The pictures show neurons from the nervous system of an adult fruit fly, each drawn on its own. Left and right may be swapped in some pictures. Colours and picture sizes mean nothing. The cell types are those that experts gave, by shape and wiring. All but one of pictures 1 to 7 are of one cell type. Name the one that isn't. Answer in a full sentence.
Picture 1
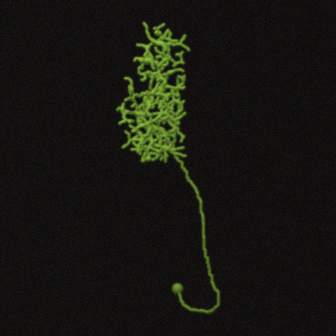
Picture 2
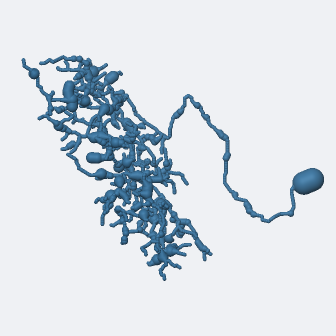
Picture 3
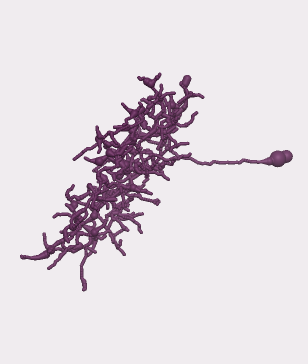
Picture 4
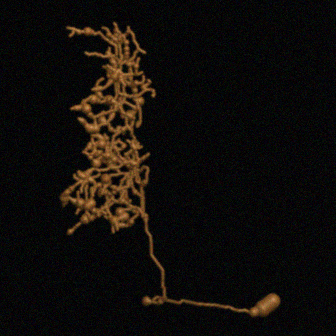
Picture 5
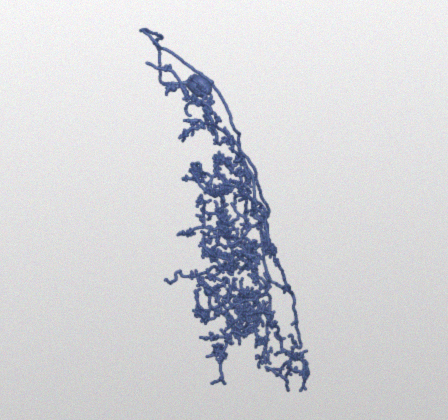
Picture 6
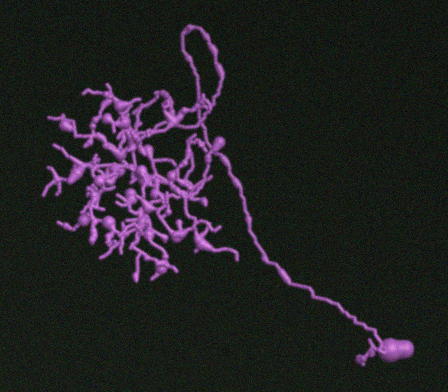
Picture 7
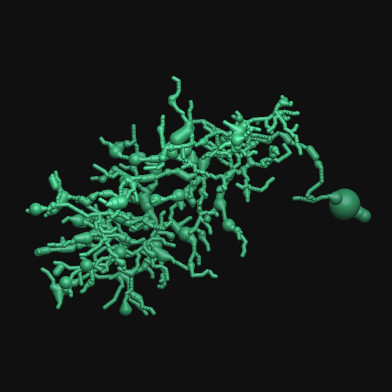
Picture 6 shows a neuron of another cell type.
